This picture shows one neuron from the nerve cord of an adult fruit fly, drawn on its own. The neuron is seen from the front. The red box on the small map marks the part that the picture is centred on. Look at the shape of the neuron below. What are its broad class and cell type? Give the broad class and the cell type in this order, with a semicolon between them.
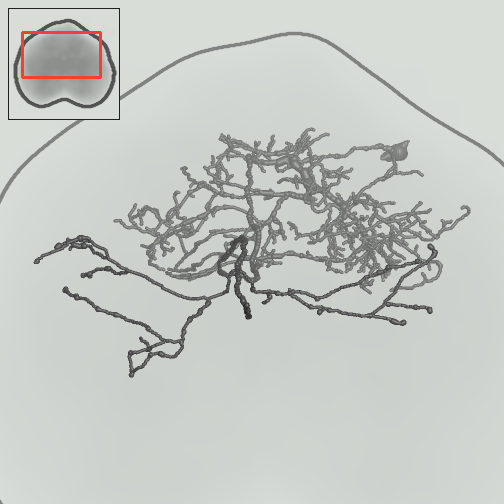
ascending neuron; ANXXX071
